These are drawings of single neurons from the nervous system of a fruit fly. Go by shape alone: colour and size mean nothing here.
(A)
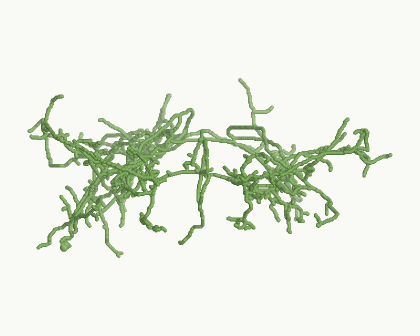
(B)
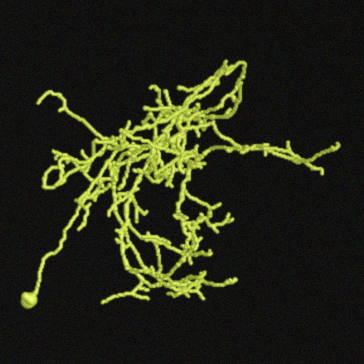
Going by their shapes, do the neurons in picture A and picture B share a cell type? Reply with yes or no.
no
